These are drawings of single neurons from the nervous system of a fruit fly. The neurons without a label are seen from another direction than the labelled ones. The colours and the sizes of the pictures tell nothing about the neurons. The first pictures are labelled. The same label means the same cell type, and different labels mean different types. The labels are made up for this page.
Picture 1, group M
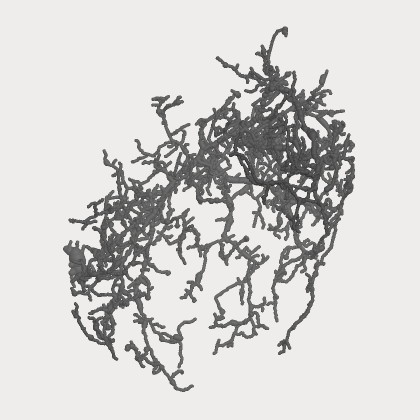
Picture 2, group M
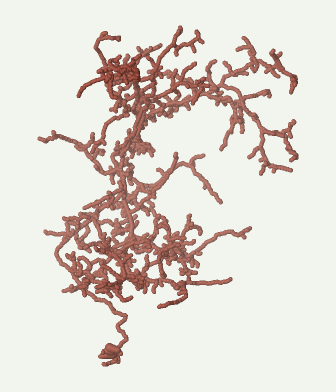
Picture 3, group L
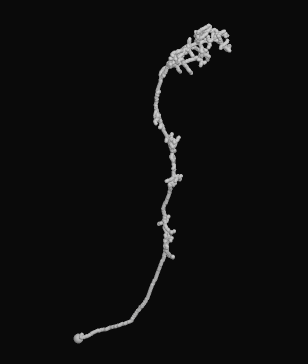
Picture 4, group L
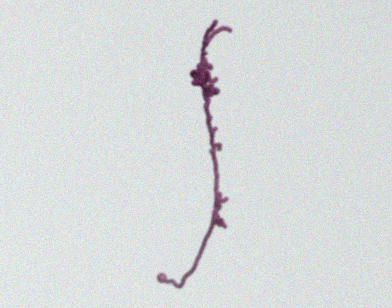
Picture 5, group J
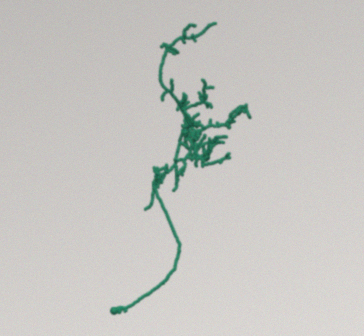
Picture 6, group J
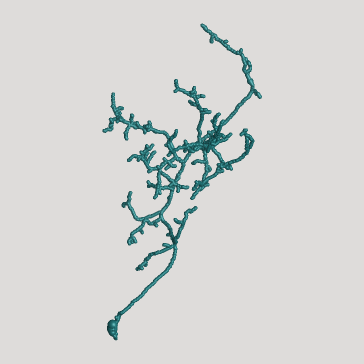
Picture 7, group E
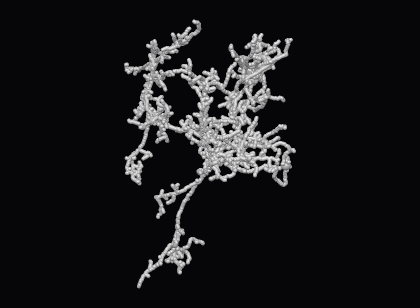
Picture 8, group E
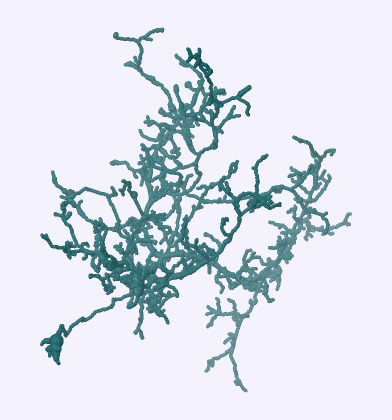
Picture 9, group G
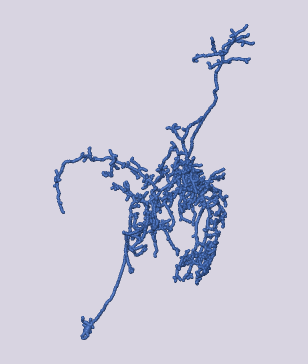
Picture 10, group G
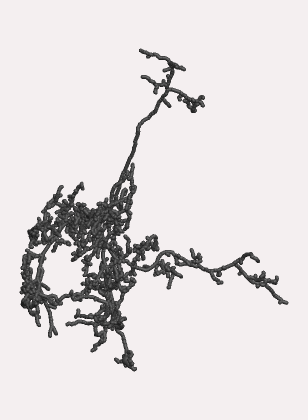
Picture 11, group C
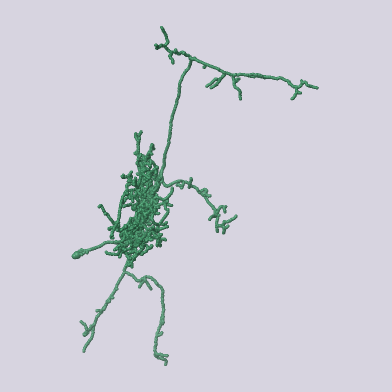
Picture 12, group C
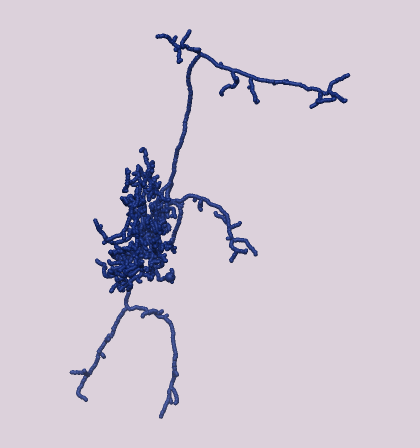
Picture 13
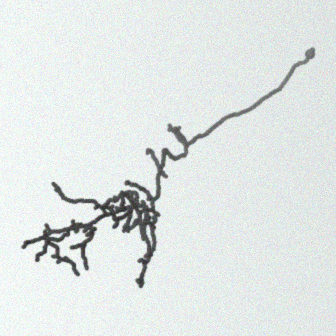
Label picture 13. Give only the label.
group L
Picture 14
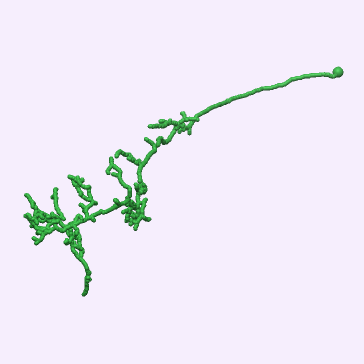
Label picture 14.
group L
